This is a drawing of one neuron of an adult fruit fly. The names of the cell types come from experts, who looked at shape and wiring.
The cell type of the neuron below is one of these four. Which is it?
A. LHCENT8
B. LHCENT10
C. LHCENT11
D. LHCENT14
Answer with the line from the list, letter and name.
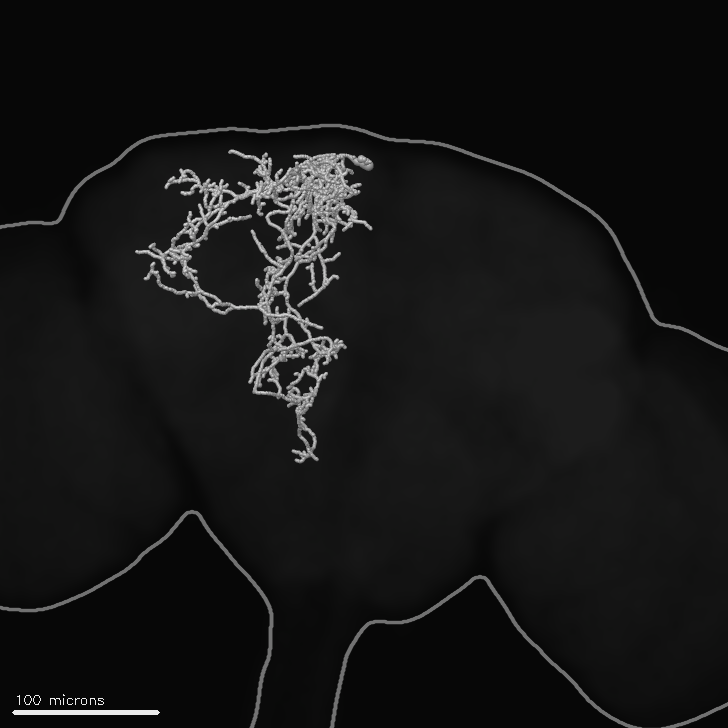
C. LHCENT11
